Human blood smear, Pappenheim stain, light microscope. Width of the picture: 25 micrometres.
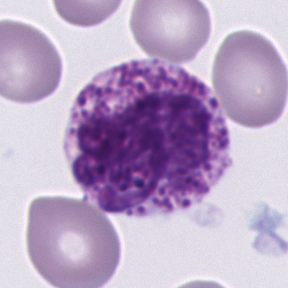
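Basophil in a stained smear of human peripheral blood: the nucleated cell at the centre, about 14 micrometres across. Notice first that its granules are coarse and vary in size. They lie over the nucleus as well as over the cytoplasm, so the outline of the nucleus is largely hidden beneath them. Follow them out to the edge, too: where they reach it, the border looks bumpy in places.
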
